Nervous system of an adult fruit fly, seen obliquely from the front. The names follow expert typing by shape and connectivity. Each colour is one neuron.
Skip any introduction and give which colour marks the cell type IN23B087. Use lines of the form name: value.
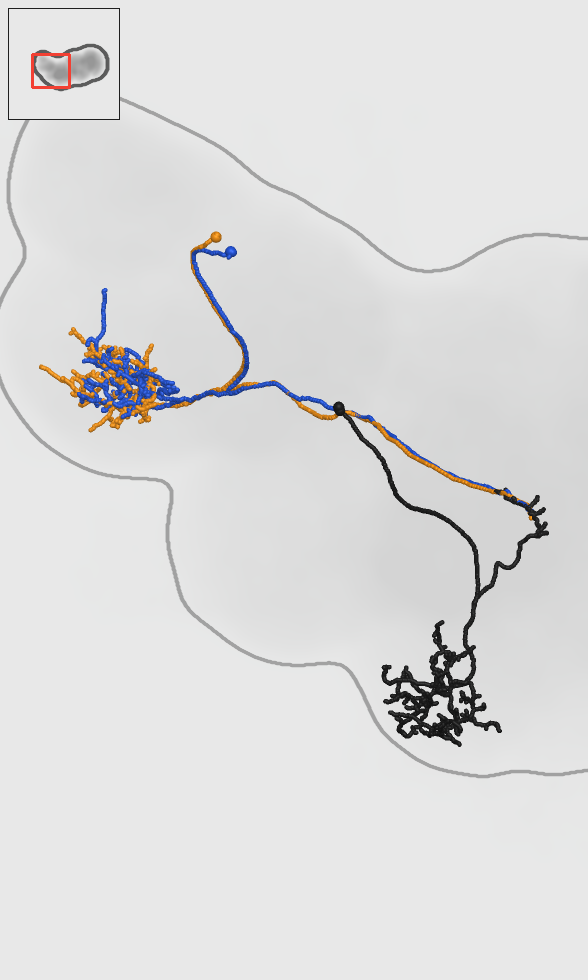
colour: blue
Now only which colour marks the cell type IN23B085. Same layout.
colour: orange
